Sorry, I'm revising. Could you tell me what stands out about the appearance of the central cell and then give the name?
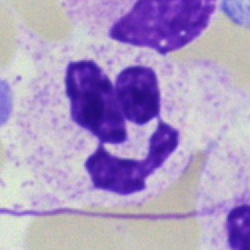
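Separate lobes, linked by narrow connections, make up the nucleus, and dense dark purple chromatin runs through all of them. Abundant, very pale cytoplasm carries fine pinkish-violet granules spread evenly. It is a segmented neutrophil.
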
